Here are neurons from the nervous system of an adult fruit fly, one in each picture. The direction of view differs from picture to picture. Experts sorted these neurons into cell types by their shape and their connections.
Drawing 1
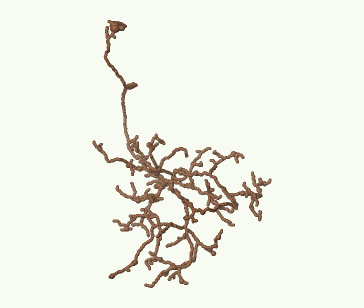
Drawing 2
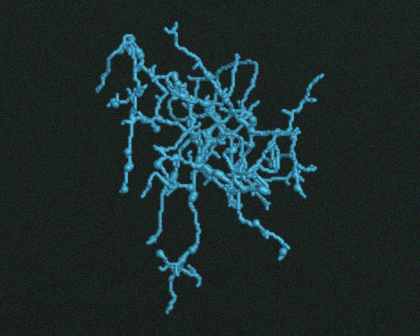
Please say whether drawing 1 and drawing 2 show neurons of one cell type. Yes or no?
yes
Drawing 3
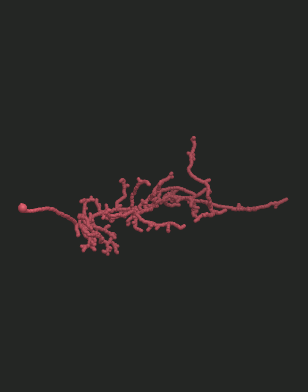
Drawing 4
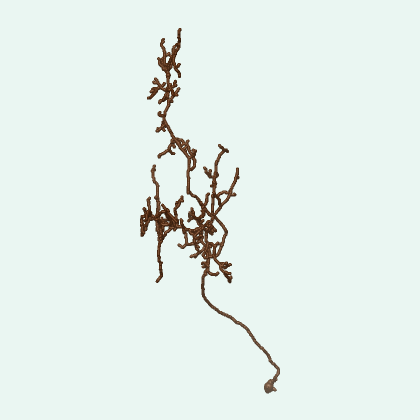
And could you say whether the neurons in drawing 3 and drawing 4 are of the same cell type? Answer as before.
no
